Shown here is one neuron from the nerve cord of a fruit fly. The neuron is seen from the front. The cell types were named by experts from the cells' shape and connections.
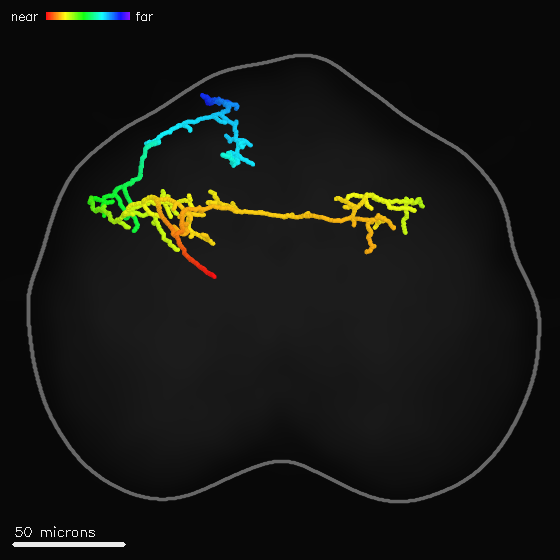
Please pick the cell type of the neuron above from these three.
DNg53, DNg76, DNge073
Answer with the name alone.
DNg76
